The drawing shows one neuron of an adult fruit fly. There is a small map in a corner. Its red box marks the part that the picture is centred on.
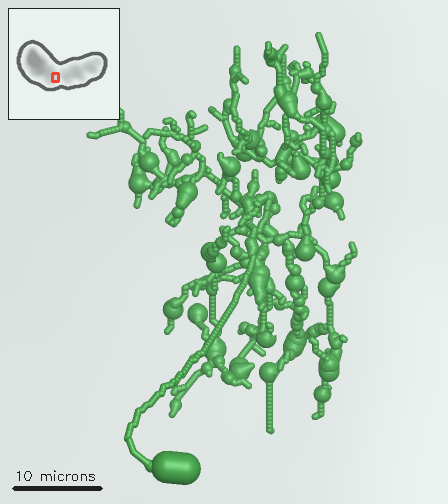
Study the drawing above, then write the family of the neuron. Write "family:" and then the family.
family: Cm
